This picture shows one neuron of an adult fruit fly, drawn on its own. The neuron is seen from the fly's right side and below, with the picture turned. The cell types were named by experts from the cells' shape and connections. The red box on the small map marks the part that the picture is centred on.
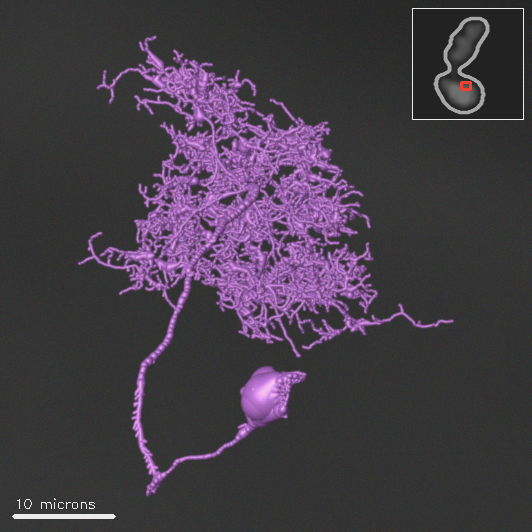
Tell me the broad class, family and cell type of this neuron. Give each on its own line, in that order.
optic-lobe intrinsic neuron
Pm
Pm4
